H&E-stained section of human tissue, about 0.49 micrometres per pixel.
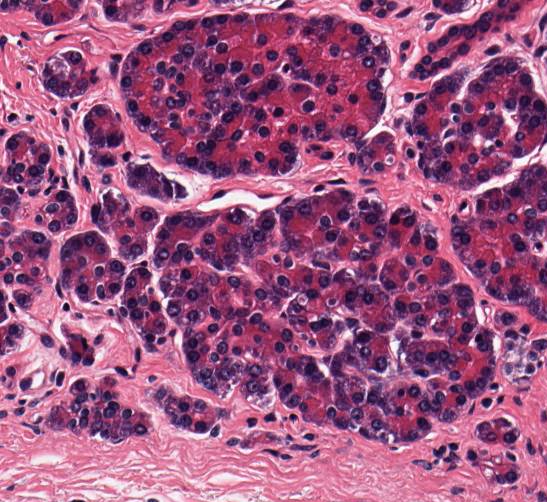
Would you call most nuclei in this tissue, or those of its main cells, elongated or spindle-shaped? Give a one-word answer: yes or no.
No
